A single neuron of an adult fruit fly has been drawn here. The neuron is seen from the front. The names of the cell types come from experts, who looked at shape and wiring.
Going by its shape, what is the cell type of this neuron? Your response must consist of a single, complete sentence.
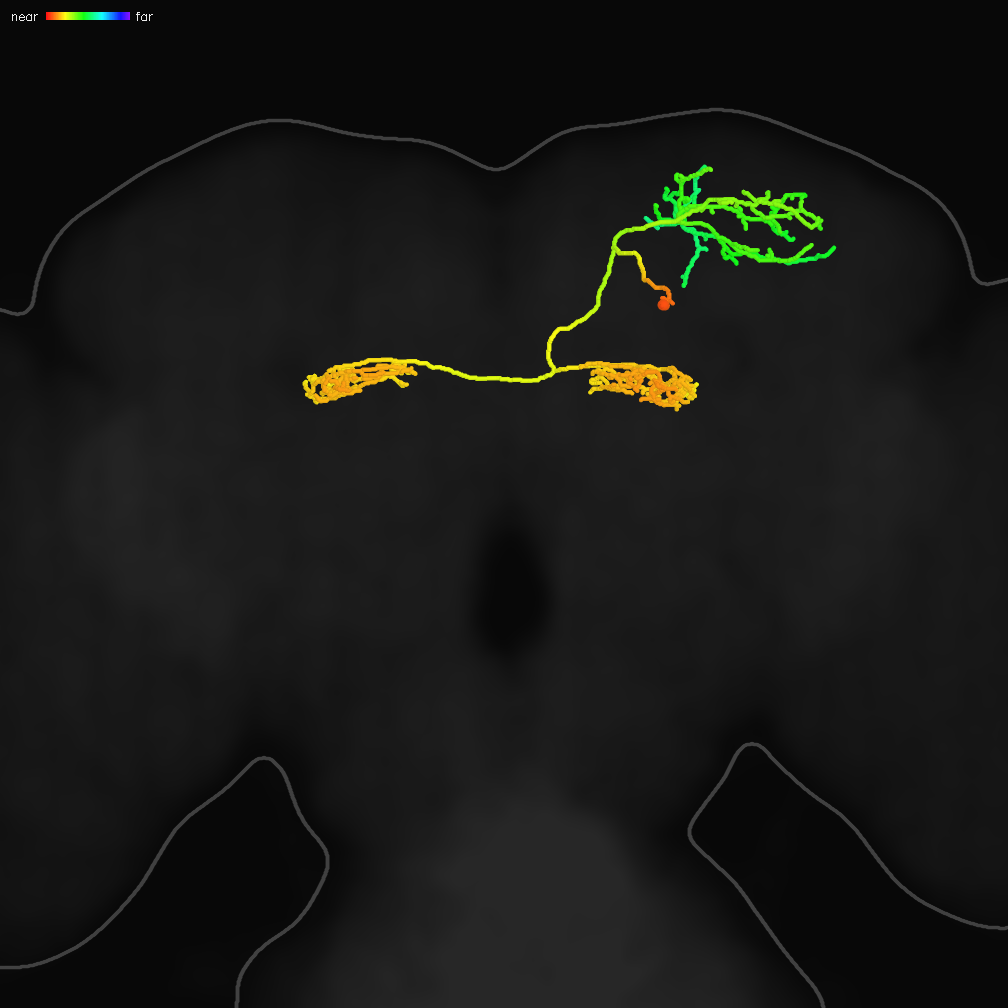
This neuron is classified under the cell type PAM10.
